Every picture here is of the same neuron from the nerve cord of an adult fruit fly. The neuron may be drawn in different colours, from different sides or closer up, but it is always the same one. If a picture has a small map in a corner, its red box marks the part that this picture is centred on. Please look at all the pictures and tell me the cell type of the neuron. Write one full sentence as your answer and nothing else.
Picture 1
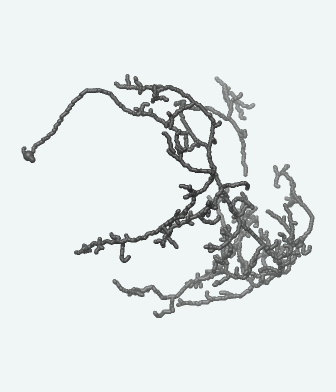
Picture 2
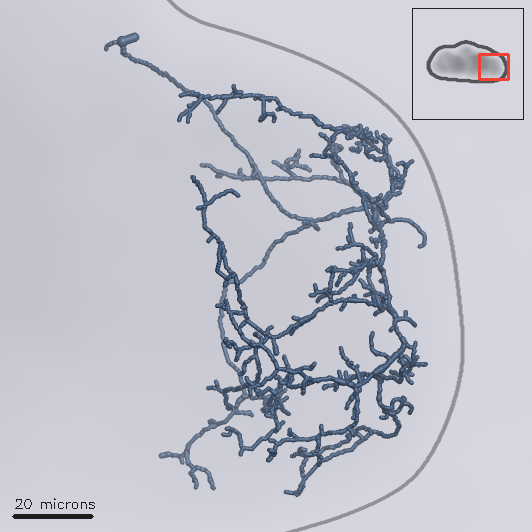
Of the cell type IN04B072 is this neuron.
